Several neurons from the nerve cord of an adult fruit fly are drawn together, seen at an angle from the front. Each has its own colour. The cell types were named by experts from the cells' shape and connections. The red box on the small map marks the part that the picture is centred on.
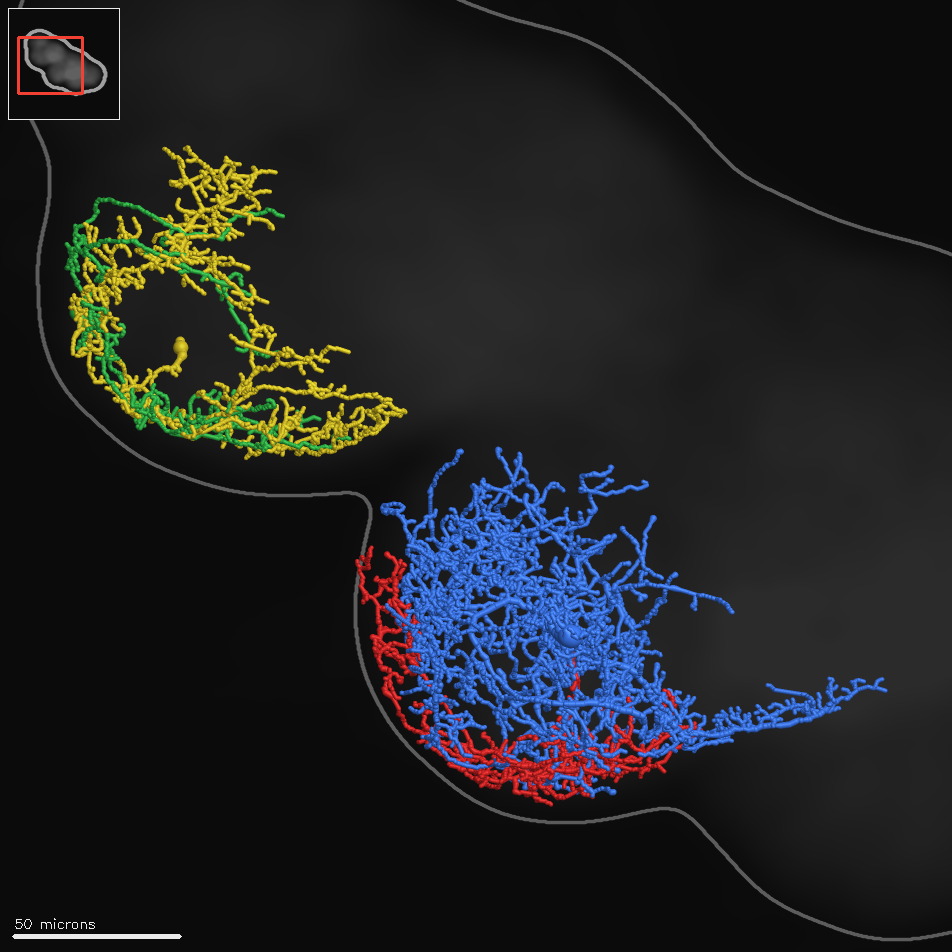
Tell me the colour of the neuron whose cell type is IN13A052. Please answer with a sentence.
The colour is yellow.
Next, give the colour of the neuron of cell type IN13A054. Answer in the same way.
The colour is red.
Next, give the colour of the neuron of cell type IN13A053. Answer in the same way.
The colour is green.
